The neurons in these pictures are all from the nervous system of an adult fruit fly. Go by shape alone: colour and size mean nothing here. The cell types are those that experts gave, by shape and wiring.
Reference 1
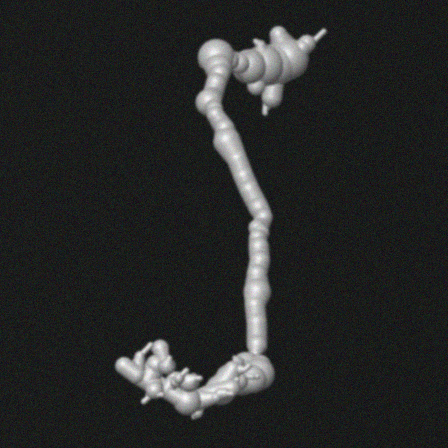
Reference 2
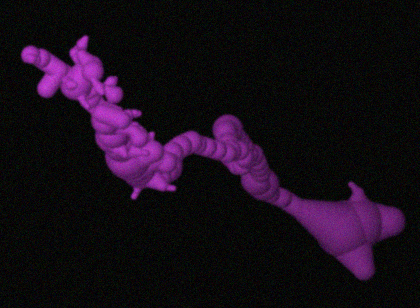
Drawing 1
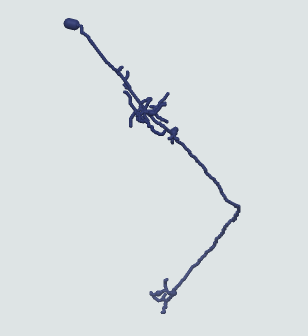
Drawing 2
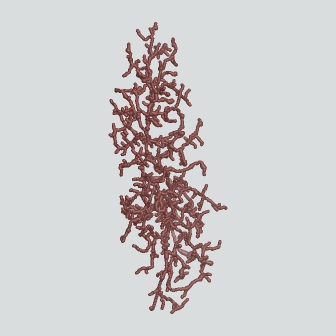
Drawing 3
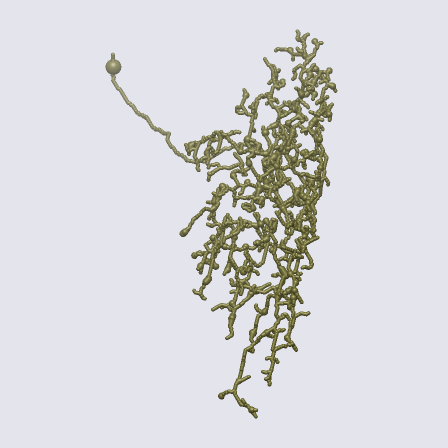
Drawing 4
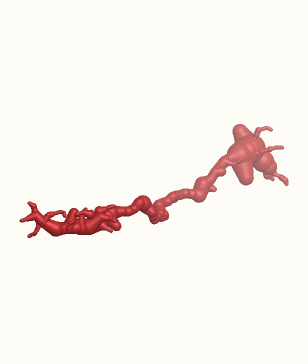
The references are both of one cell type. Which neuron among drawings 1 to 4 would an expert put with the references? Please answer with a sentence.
Drawing 4 shows a neuron of the same cell type.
